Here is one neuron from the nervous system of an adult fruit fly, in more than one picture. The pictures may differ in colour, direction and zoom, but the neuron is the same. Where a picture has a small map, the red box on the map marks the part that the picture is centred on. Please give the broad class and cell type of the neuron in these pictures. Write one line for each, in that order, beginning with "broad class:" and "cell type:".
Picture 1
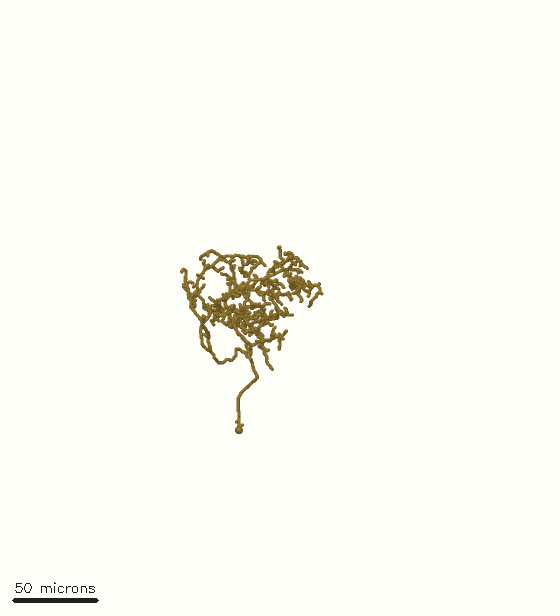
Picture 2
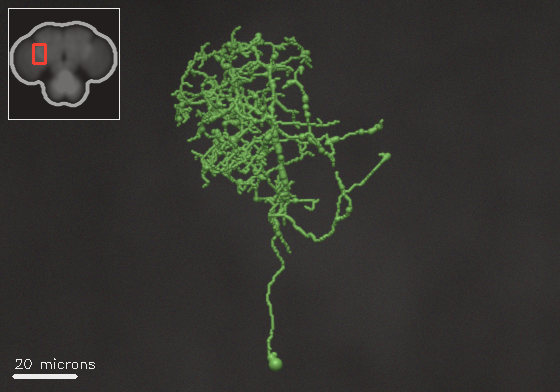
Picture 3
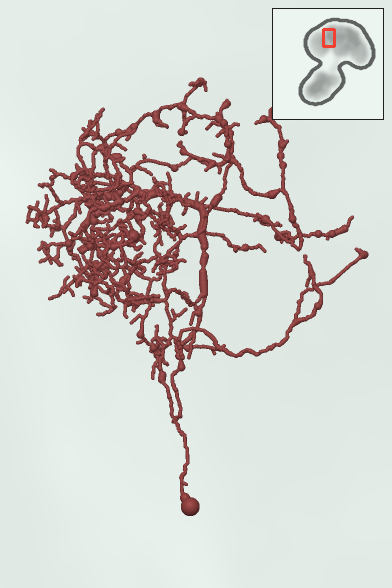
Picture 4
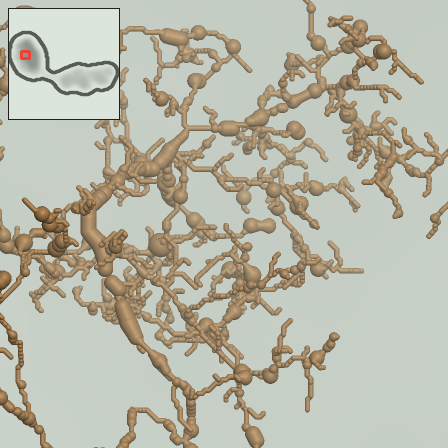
broad class: central-brain intrinsic neuron
cell type: AVLP373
